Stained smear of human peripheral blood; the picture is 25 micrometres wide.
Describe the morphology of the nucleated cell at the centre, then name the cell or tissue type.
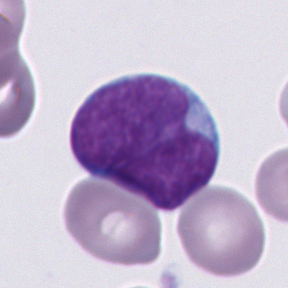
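It's about 13 by 11 micrometres, with scant cytoplasm making just a thin rim round the nucleus. That cytoplasm is pale blue, shows best as a small patch at the upper right, and has no granules in it. No nucleoli show in the nucleus either. It's a myeloblast.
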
